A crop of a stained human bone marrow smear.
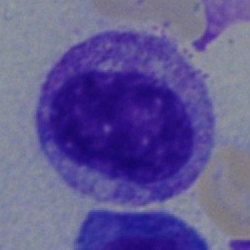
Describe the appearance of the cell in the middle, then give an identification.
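There are a few small pale spots in the nucleus. Around it, on every side, is a moderate rim of blue-purple cytoplasm with fine purple granules scattered through it. Some granules also lie just outside the cell, along its upper right edge. It's a myelocyte.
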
